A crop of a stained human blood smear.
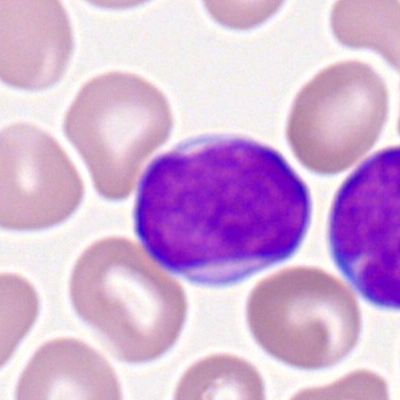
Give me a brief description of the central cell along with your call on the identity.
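In shape the cell is a smooth oval, wider than it is tall, and its surface carries no projections. Almost the whole cell is taken up by the nucleus. Pale cytoplasm forms a thin crescent, mainly along the lower edge. This is a myeloblast.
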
